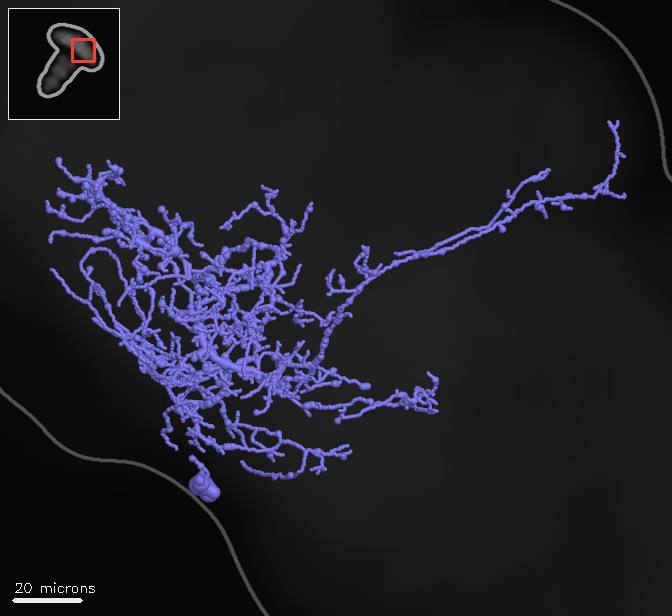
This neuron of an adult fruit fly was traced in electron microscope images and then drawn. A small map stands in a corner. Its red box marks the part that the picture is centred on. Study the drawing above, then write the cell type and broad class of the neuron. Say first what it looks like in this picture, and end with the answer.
By the scale bar it is about 180 microns wide in this view. The picture shows more than a hundred branch ends. It is of cell type PLP217. This is a central-brain intrinsic neuron.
